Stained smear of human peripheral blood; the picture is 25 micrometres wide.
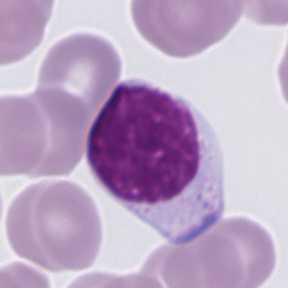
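Large granular lymphocyte, the cell in the middle. Its outline looks angular rather than smoothly round. The nucleus sits off-centre, toward the upper left. The cytoplasm forms a rim, widest at the lower right of the nucleus, with fine purple granules scattered in it.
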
